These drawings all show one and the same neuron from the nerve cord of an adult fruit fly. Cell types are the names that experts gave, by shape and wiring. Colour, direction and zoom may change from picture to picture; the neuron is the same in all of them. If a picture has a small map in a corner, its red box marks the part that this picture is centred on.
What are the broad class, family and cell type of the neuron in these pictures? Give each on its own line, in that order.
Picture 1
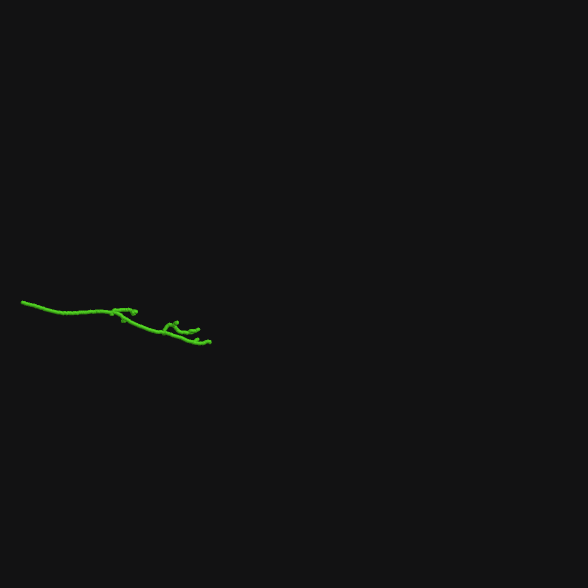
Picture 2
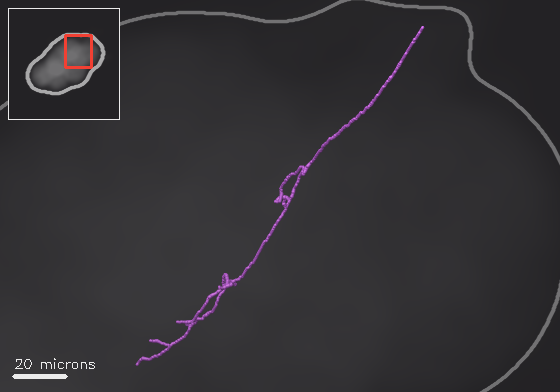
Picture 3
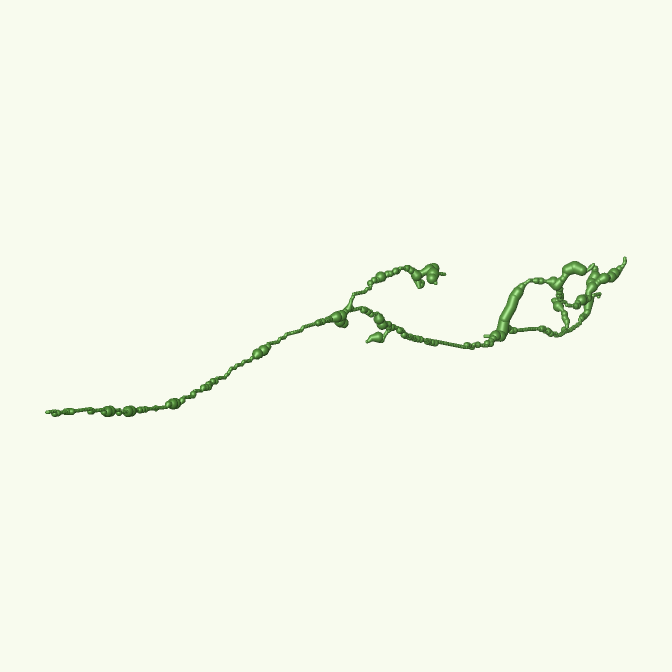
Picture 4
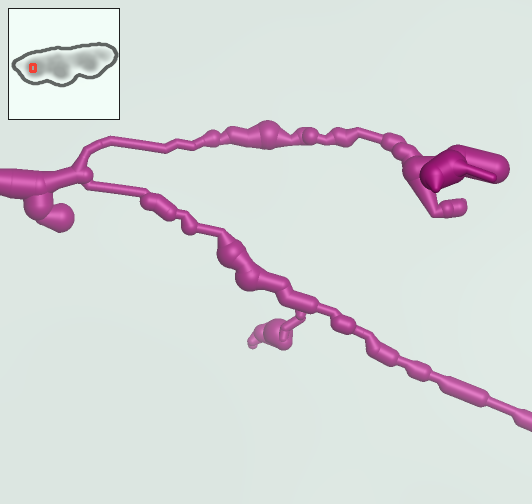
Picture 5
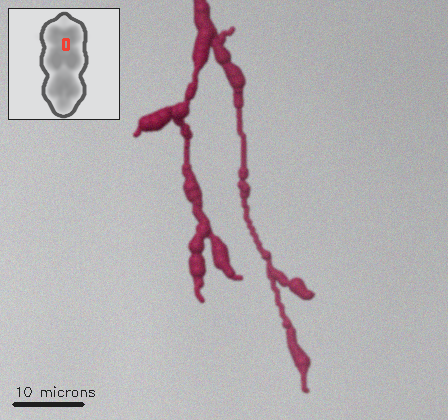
descending neuron
hemilineage LB23
DNg84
